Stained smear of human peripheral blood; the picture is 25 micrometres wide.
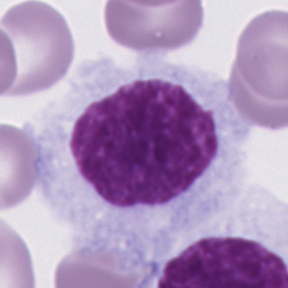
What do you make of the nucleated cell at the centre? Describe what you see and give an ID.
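Looking first at the cytoplasm, I see it makes a wide rim all round the nucleus, very pale greyish blue, with only faint, fine lilac specks. The chromatin, on the other hand, is dark purple and mottled with small lighter patches. Putting that together, this nucleated cell at the centre is a hairy cell.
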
